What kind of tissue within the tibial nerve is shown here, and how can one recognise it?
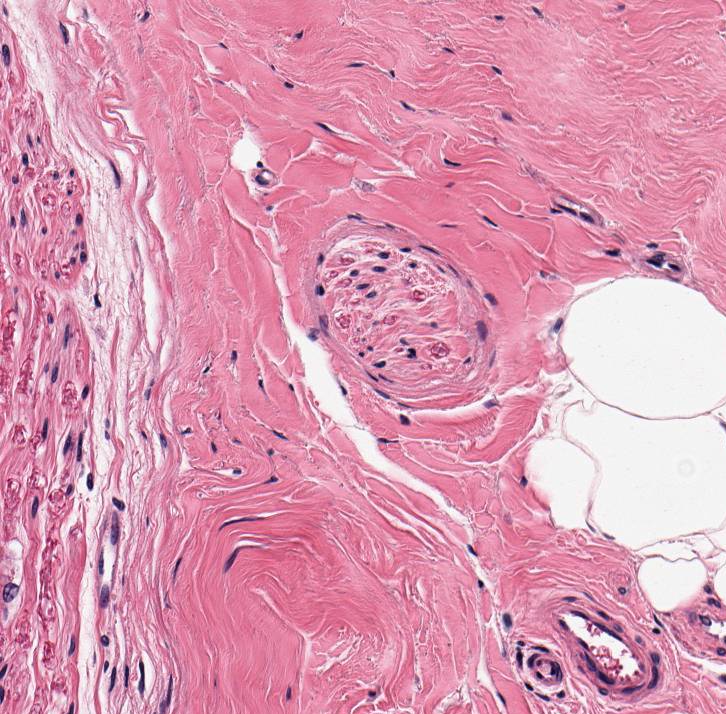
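The field shows epineurium. Dense, wavy, deeply pink collagen bundles fill most of it, with thin, dark, spindle-shaped nuclei lying between them.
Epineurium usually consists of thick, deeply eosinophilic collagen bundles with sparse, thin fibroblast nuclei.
Bundle density decides.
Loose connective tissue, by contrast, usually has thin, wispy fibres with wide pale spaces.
Large, empty fat cells cluster at the right edge; a vertical band of fibres with elongated nuclei runs along the left.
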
